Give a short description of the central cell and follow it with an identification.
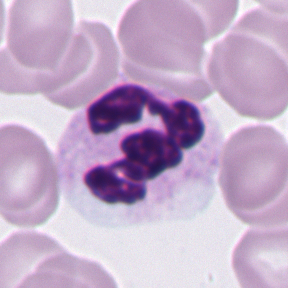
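Count the lobes of the nucleus with me: there are four. See how thin strands of nuclear material join them together. The chromatin within is dark purple and coarsely clumped. Around the nucleus, the cytoplasm is plentiful and pale lilac-pink. What you have here is a segmented neutrophil.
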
